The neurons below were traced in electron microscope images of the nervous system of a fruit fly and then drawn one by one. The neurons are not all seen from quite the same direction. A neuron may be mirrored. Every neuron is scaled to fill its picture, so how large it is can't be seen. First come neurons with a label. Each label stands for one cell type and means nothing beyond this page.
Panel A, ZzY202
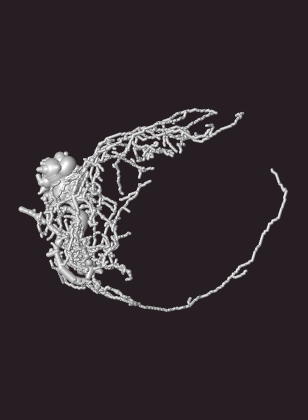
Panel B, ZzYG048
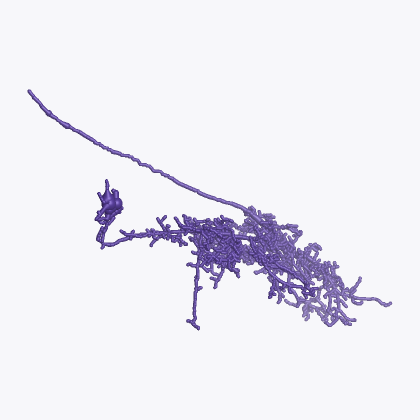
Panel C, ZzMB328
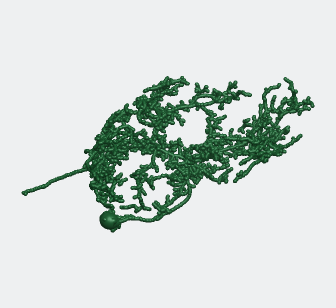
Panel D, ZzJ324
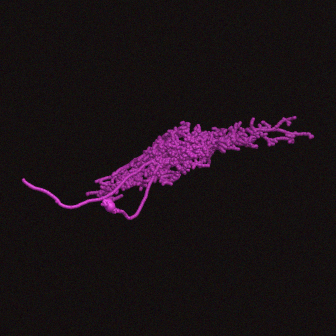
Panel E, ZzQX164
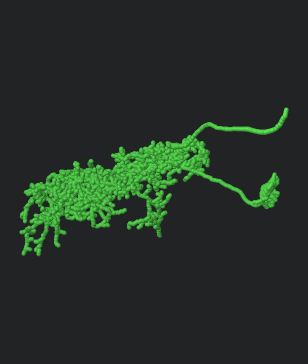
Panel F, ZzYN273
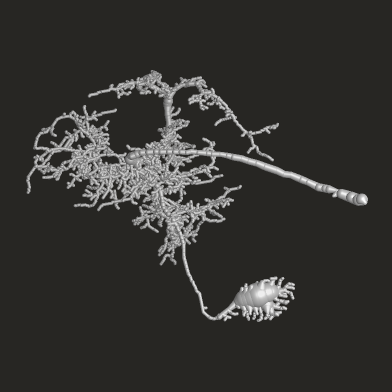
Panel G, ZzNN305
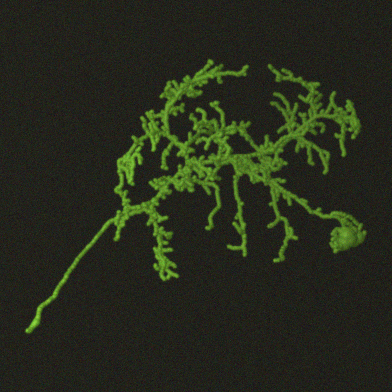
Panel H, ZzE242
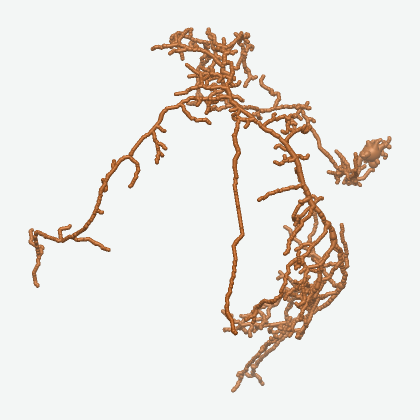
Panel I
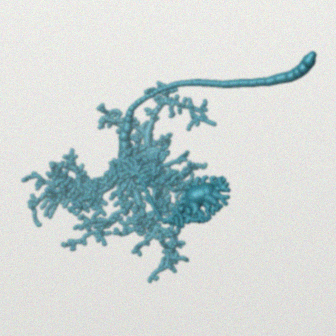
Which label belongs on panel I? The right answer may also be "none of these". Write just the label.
ZzYN273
